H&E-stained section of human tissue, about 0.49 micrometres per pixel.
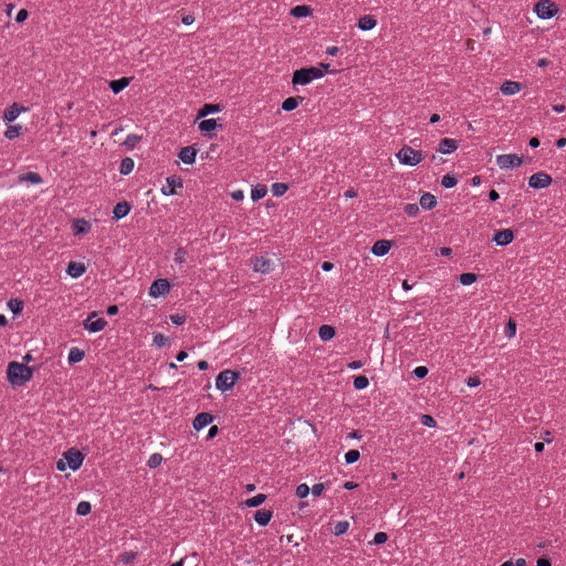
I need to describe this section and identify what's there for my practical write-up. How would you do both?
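Across the whole field you've got a pink, finely granular background with nuclei scattered singly and fairly evenly. Most are small, round and dark purple, with little visible cytoplasm. A thin-walled capillary with elongated nuclei runs obliquely across the left of centre. There's no epithelium, glands or other organized units. So: cerebral cortex.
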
